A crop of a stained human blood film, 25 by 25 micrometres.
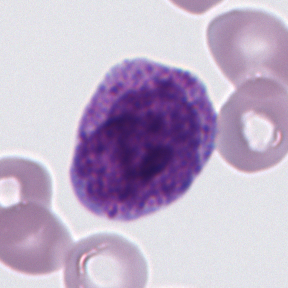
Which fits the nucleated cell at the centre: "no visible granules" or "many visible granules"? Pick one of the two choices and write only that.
Many visible granules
